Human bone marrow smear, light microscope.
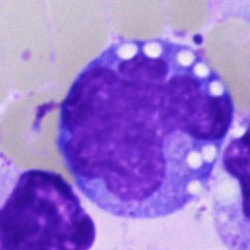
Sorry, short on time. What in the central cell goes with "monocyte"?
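Starting with the nucleus: it is large and irregular, with lobes and an indentation on its lower right side. It fills most of the cell. Several sharply outlined, round, clear vacuoles sit in the cytoplasm, lined up mainly along the upper and right edges. One point sits less well with the name monocyte.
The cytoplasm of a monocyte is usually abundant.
Here it forms only a modest blue rim.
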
